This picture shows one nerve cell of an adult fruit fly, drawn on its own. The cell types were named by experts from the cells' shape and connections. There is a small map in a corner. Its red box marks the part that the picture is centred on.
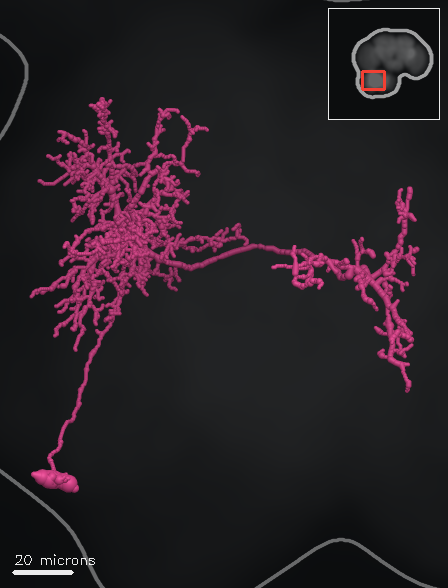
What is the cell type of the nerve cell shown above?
LBL40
